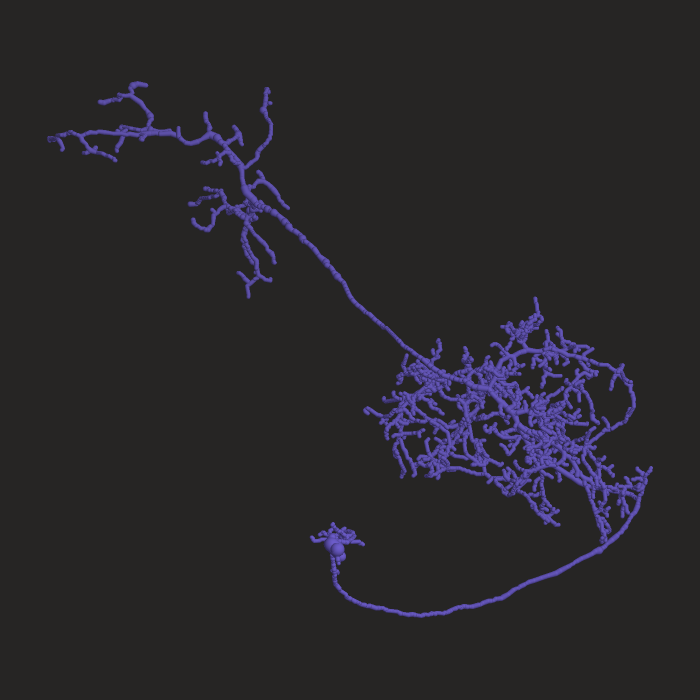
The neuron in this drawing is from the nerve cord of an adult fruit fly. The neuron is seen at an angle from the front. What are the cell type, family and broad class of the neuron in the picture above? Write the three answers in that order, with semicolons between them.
IN01A009; hemilineage 01A; nerve-cord intrinsic neuron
